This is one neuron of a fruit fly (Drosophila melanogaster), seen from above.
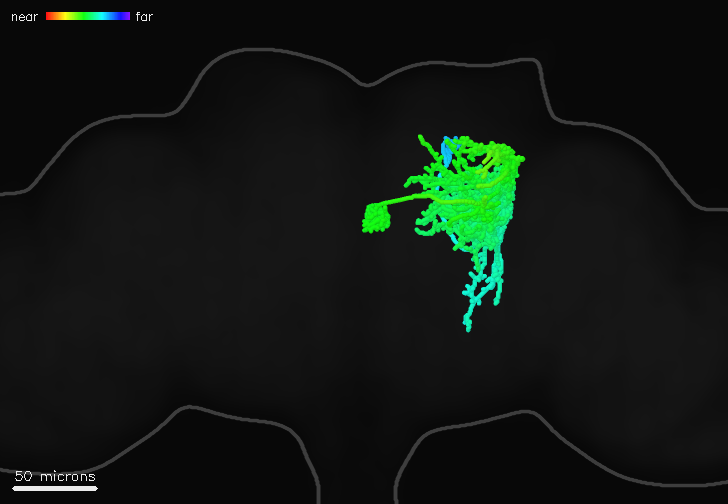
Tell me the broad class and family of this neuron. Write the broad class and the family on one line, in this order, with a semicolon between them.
central-brain intrinsic neuron; hemilineage LALv1_dorsal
